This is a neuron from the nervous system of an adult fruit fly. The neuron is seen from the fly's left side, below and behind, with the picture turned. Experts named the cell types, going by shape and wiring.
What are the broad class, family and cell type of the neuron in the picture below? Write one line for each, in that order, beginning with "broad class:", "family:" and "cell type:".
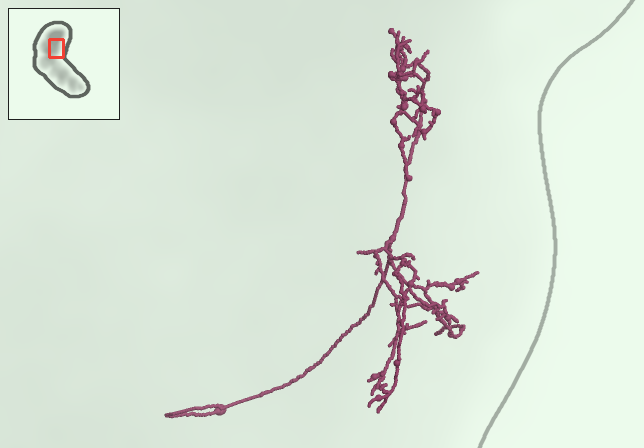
broad class: central-brain intrinsic neuron
family: hemilineage SIPa1_ventral
cell type: CB3360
